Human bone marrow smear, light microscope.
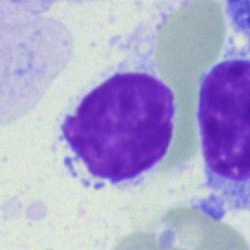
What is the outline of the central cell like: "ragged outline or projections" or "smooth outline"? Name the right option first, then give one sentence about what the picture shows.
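Ragged outline or projections. The lower-left edge of the cell is ragged, with small dark purple fragments.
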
